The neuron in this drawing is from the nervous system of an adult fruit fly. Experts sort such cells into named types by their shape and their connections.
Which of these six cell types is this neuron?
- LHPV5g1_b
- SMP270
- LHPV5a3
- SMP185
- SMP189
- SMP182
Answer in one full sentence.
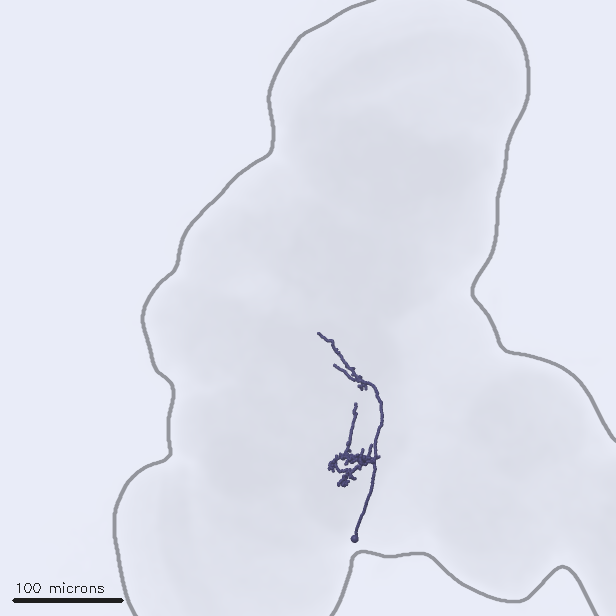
This neuron belongs to the cell type LHPV5g1_b.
